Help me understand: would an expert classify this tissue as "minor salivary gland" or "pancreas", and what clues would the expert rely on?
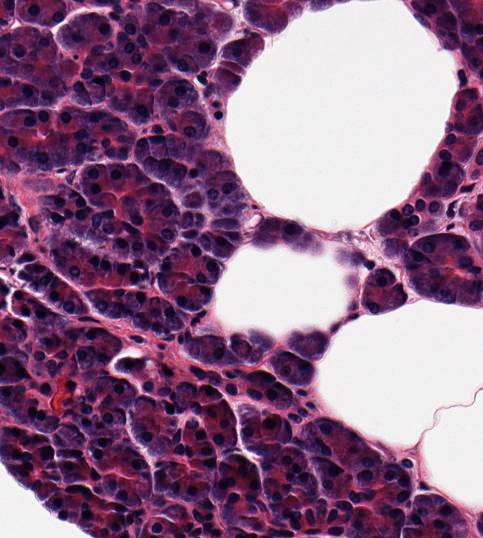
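It's pancreas. Closely packed acini fill most of the field: small rounded groups of pyramidal cells, no open lumens visible, round dark nuclei toward the base. What settles it is the cytoplasm, deep purple with pinker apices, nothing like pale foamy mucous acini.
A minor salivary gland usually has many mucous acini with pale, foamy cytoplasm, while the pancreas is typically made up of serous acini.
Large empty spaces sit only on the right.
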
